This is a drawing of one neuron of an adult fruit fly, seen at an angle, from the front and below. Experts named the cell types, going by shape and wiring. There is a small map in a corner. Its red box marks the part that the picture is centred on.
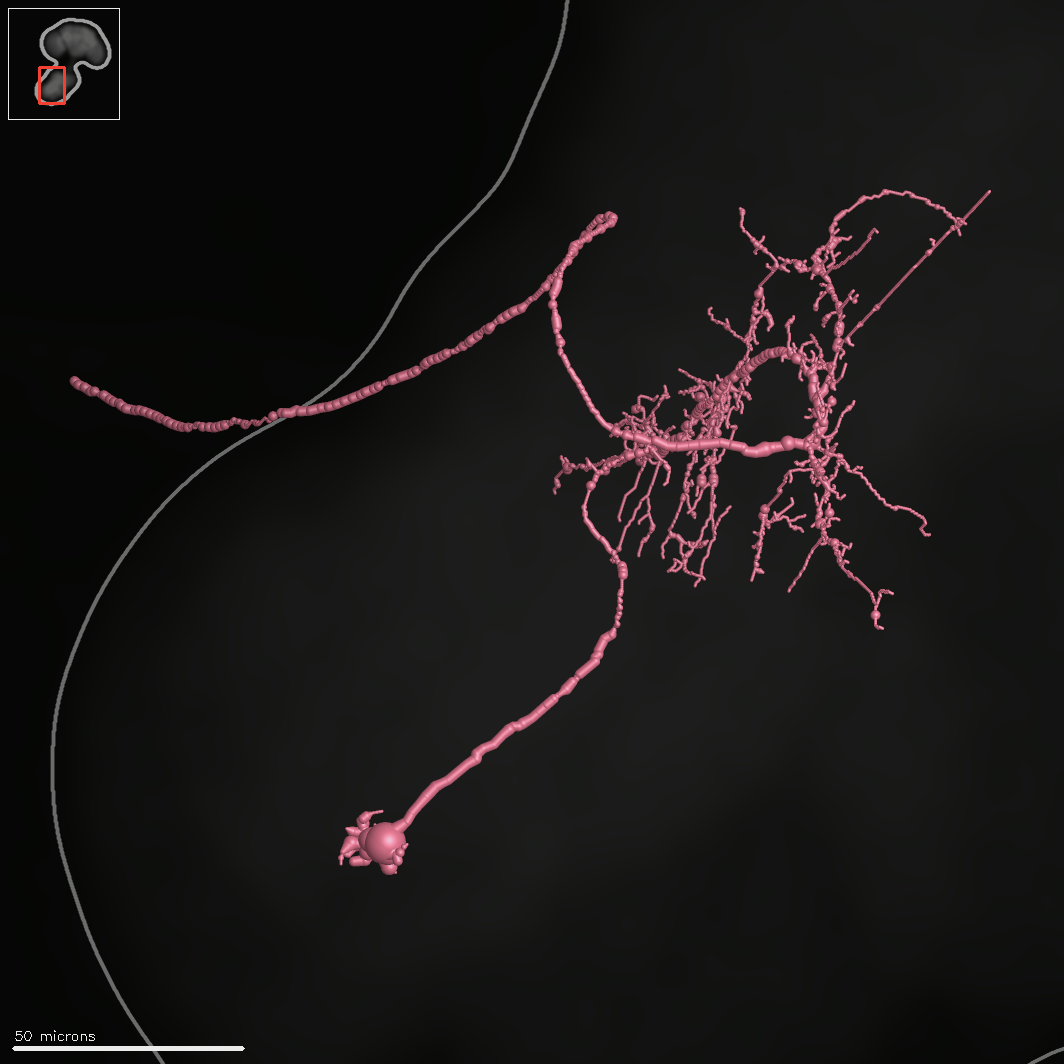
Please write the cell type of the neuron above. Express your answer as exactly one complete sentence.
Included in the cell type ENXXX226 is this neuron.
